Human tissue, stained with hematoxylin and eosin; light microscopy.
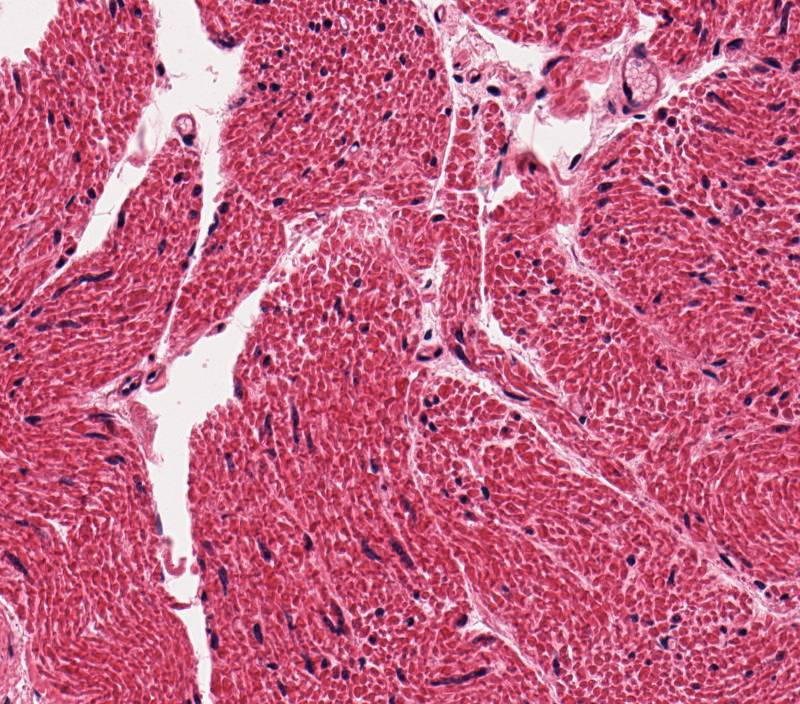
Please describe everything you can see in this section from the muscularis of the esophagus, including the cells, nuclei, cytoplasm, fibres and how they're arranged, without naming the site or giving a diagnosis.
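Smooth muscle bundles occupy the entire field, cut in different planes: some across, some along their length. Where cut across, the cells form tightly packed small round pink profiles. The cytoplasm stains a deep, even pink. Dark nuclei are scattered singly through the bundles rather than crowded together.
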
